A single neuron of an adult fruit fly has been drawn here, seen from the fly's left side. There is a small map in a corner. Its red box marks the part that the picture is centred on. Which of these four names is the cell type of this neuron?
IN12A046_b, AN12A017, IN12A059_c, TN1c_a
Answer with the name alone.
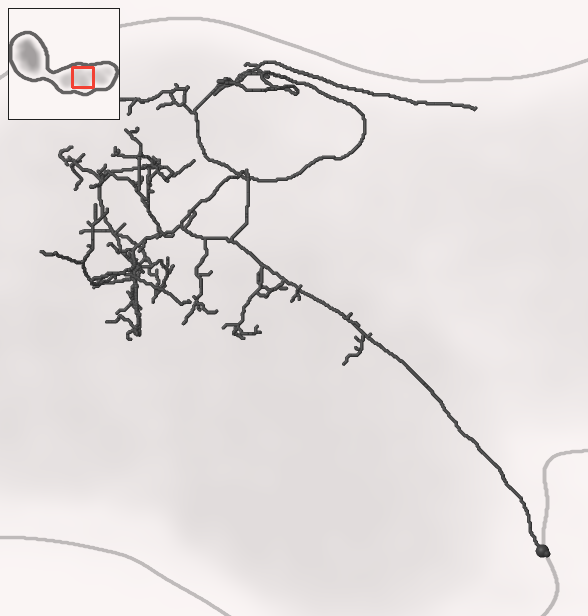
IN12A059_c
